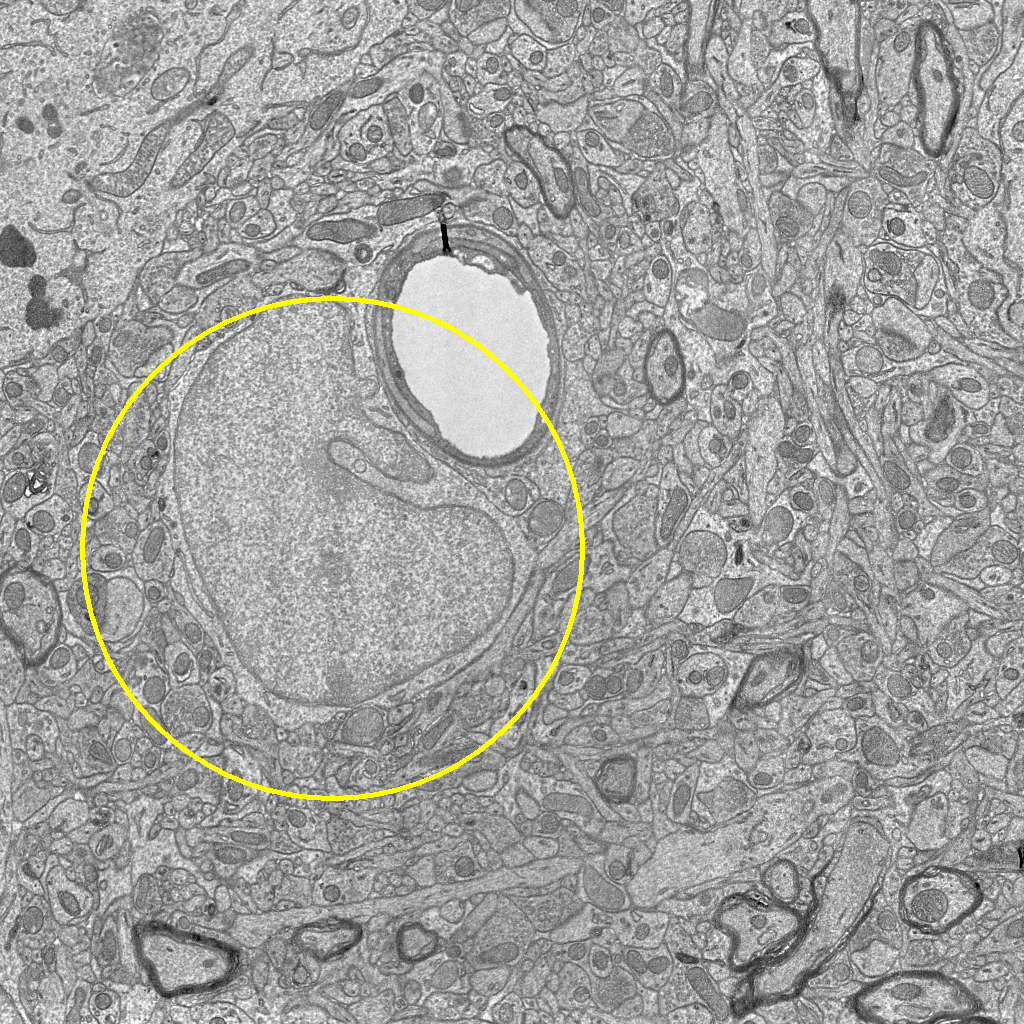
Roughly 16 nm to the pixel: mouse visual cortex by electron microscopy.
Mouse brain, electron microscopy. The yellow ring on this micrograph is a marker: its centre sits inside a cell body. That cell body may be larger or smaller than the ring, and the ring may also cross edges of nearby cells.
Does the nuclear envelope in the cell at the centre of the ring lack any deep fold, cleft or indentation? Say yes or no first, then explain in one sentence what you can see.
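No. The nucleus is large and irregular, with a deep notch cut into its upper right side.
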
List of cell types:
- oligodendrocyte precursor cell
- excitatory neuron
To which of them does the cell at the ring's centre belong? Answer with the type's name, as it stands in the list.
oligodendrocyte precursor cell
